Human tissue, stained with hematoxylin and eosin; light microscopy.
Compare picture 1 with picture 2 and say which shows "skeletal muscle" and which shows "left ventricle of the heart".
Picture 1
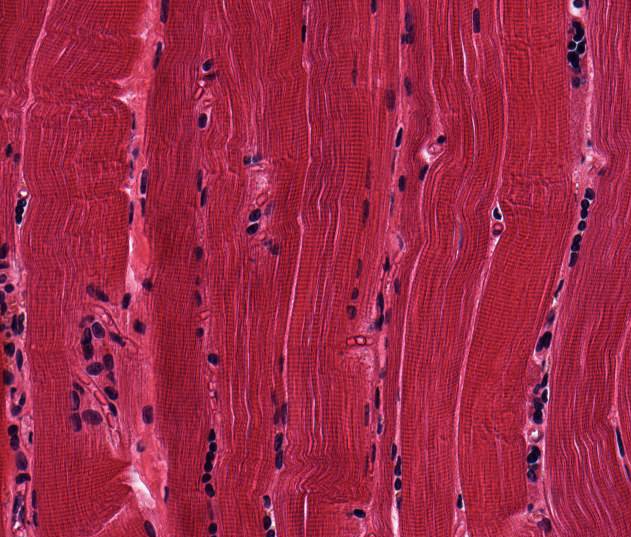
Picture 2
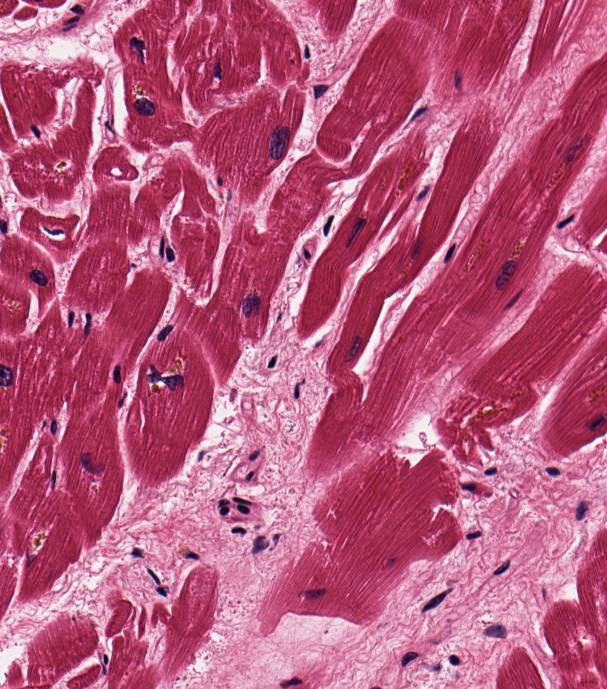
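Of the two, the skeletal muscle is picture 1 and the left ventricle of the heart is picture 2. Both show fine cross-striations and cytoplasm stained a deep eosinophilic red. In the skeletal muscle, the nuclei are elongated and dark and lie at the fibre edges rather than in the centres.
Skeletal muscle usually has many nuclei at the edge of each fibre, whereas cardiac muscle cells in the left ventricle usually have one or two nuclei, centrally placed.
In the left ventricle of the heart, some lengthwise-cut fibres divide into branches joining neighbouring fibres, and many hold small golden-brown granules clustered close to the nuclei.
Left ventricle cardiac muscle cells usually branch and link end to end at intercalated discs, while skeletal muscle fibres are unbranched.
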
